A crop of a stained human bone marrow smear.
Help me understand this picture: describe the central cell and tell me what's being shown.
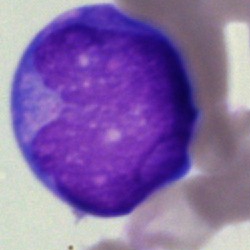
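Notice that the nucleus fills most of the cell, leaving a narrow rim of deep blue cytoplasm. On the left, the nucleus is indented beside a paler zone. Several small pale spots lie scattered through it. This is a blast.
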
